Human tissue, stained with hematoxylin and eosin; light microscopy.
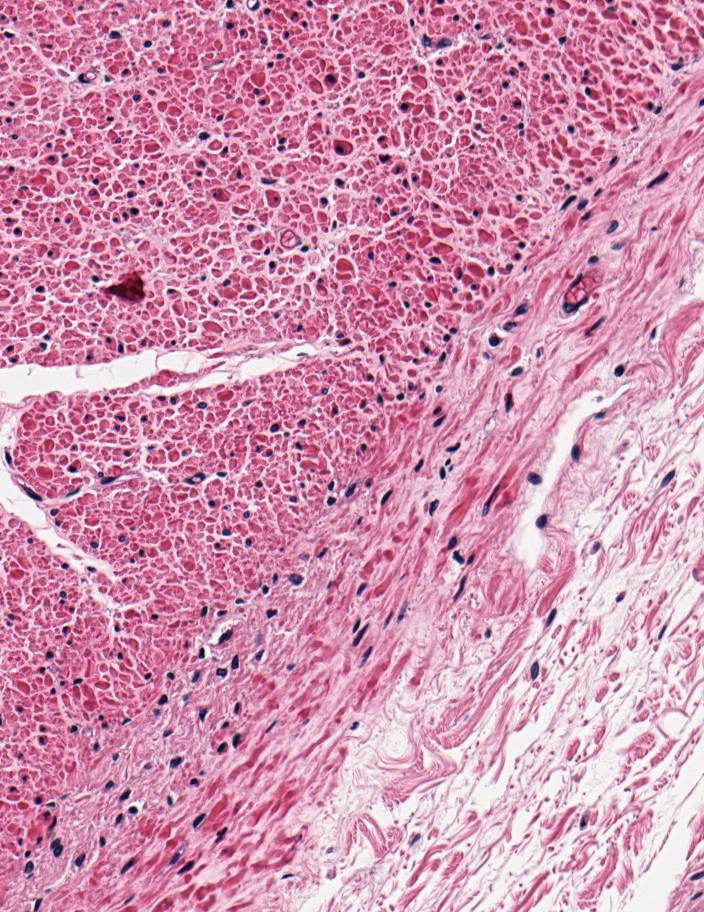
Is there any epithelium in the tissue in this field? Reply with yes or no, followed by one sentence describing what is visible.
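No. No epithelium is present anywhere in the field.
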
